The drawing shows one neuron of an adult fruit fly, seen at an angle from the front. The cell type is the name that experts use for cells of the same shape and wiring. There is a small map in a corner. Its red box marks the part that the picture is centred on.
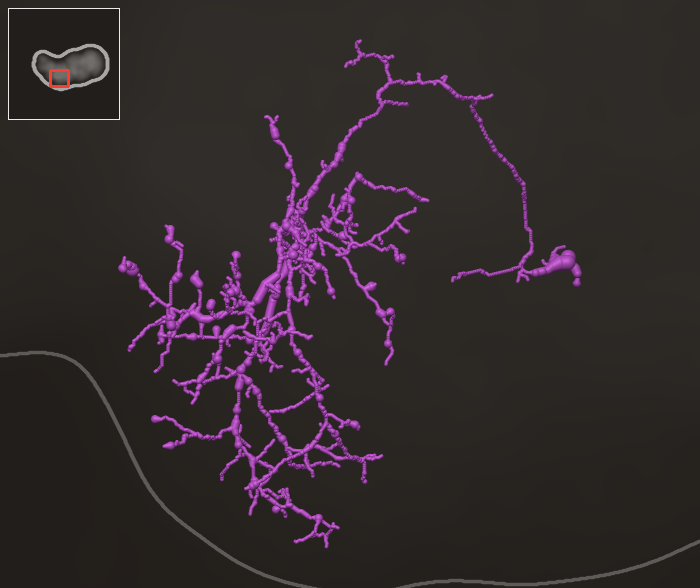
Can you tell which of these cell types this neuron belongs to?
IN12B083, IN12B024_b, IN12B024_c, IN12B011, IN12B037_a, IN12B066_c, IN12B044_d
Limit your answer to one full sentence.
The cell type for the neuron is IN12B024_b.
